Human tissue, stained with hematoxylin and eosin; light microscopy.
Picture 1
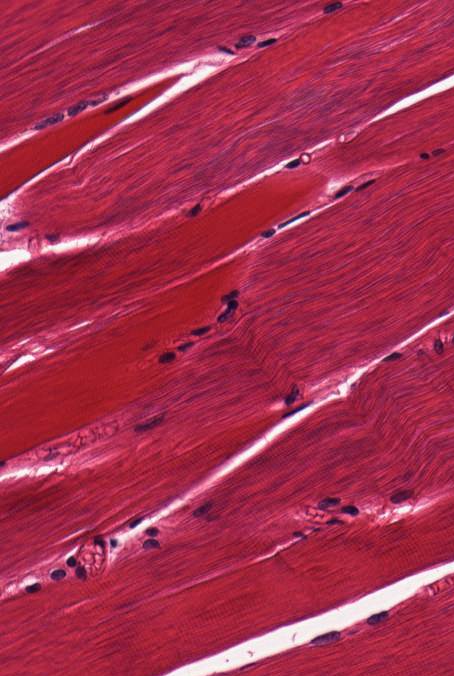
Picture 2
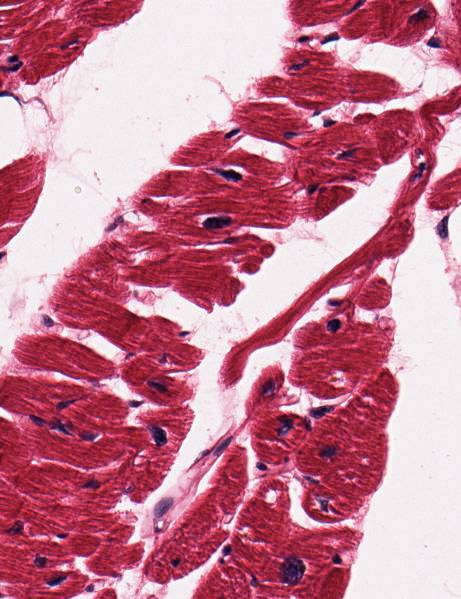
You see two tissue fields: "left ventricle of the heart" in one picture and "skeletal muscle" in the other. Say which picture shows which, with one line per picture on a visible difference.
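Picture 1 is from the skeletal muscle. The nuclei lie at the edges of the fibres rather than in their centres.
Picture 2 is from the left ventricle of the heart. The muscle fibres have oval nuclei that lie centrally within the cell rather than at its edge.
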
